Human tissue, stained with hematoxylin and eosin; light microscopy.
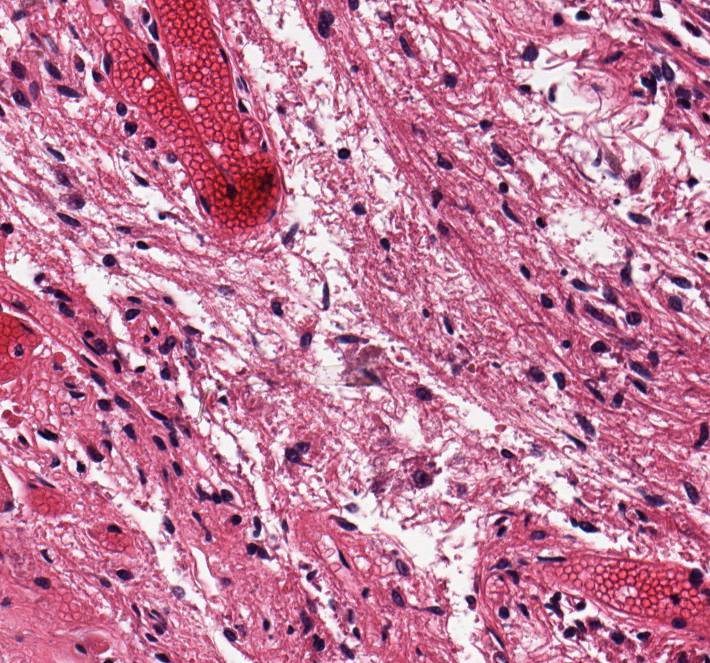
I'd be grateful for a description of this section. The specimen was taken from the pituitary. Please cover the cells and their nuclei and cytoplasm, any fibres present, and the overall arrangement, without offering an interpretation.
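Red blood cells pack an elongated vessel descending from the top edge, upper left. Another vessel, lower right corner, is crowded with them. Fine wavy pink fibres stream from upper left toward lower right. Most nuclei, small, dark and oval to elongated, lie along the fibres.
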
